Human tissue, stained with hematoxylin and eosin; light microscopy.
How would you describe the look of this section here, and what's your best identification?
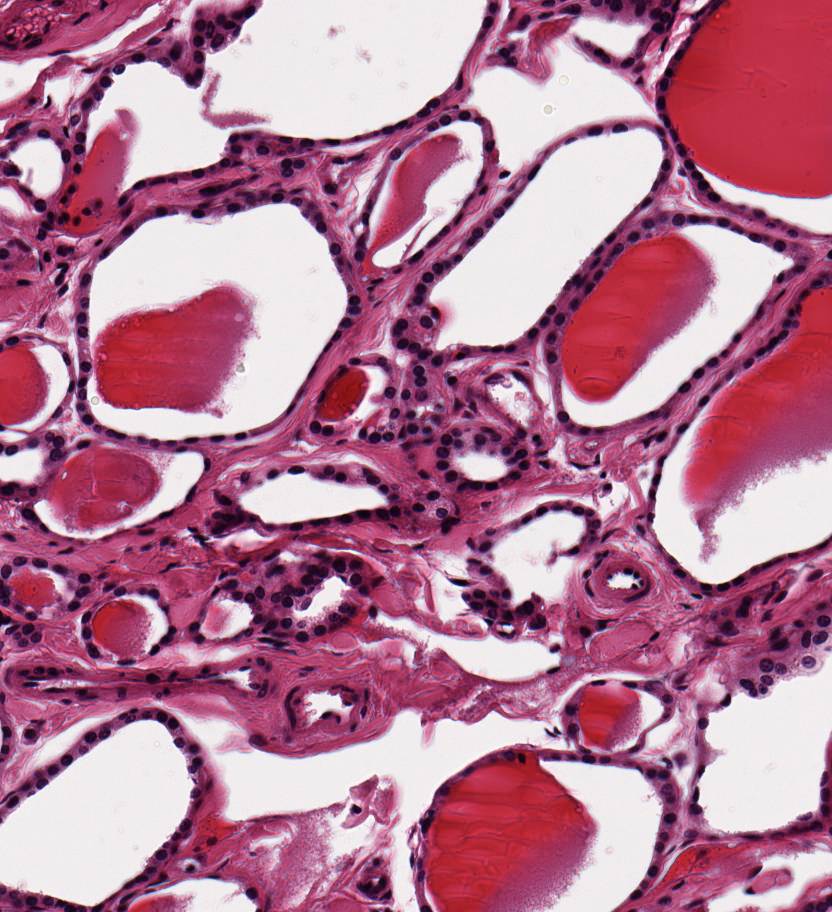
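Looking at the follicles, each has a single layer of flattened to low cuboidal epithelial cells lining it. Many of them hold homogeneous, deep pink-red colloid. The lining nuclei are small, round and dark, evenly spaced, and I see none overlapping. Nor do any papillary folds project from the linings into the lumens. This section is thyroid.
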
